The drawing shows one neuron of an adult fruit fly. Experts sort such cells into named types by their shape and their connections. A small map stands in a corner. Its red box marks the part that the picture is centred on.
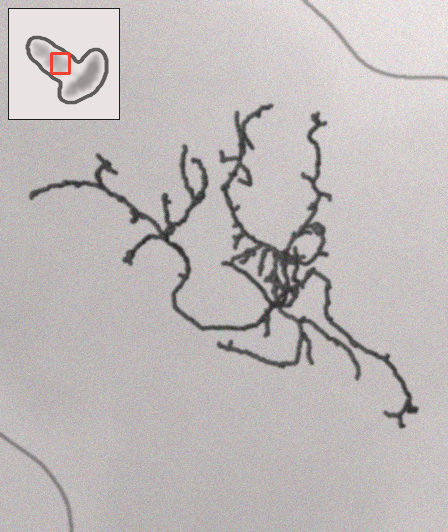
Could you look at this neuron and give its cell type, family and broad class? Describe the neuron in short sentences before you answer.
Its cell body lies on the right of the picture. Dozens of branch ends can be seen. It is of cell type IN06B080. The family is hemilineage 06B. Its broad class is nerve-cord intrinsic neuron.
